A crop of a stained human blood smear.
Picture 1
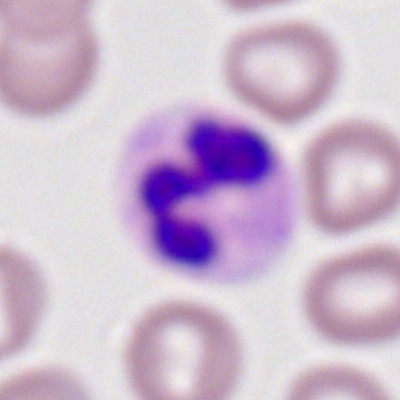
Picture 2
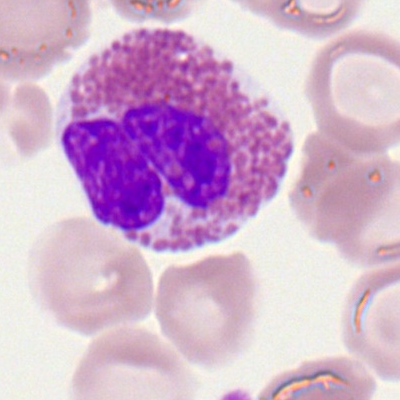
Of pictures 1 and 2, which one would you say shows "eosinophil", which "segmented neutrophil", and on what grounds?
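Picture 1 shows a segmented neutrophil, picture 2 an eosinophil. Both cells have a round, smooth outline, and neither nucleus shows nucleoli. The nuclei differ: that of the segmented neutrophil is divided into three lobes, while that of the eosinophil has two lobes lying side by side, in the lower left part of the cell.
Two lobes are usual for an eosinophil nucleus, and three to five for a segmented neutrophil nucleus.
The cytoplasm also differs: in the segmented neutrophil it is plentiful and pale pinkish-lilac, with no large coarse granules, whereas in the eosinophil it is packed with many coarse, round granules.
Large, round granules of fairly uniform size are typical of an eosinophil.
The chromatin is dense and deep purple in the segmented neutrophil, and dark purple and coarsely clumped in the eosinophil.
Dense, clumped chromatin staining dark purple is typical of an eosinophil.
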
